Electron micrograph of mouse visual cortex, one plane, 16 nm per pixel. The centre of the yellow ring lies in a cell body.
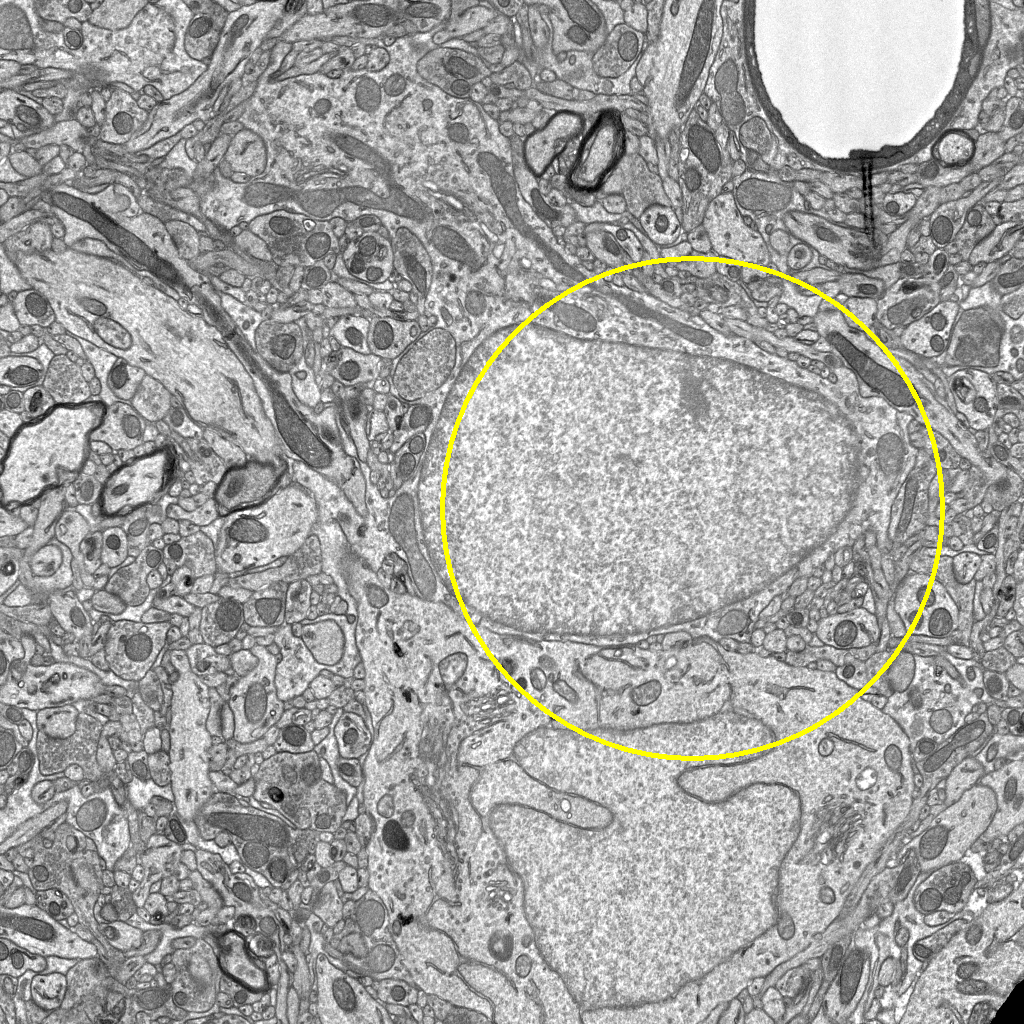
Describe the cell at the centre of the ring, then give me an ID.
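First, the nuclear envelope is smooth, without deep infoldings. Second, one darker irregular patch lies near the nucleus's upper edge. Third, the cytoplasm holds no dark dense bodies. Just below, at the ring's lower edge, lies another pale cell body. The cell is an astrocyte.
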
